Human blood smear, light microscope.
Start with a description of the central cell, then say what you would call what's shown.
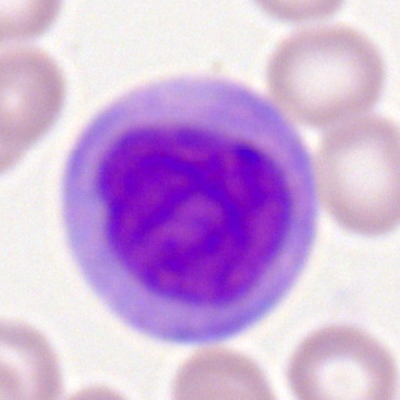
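In this cell the nucleus takes up most of the space. Its chromatin is dark purple and clumped, with paler streaks running between the clumps. The cytoplasm holds neither distinct granules nor vacuoles. This is a monocyte.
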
